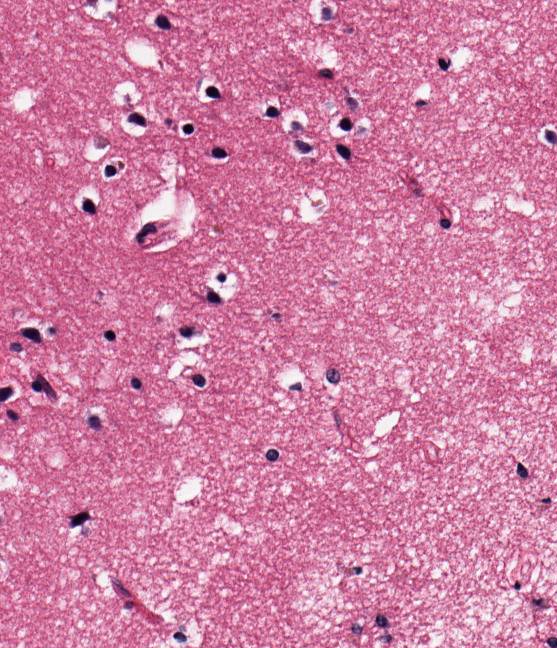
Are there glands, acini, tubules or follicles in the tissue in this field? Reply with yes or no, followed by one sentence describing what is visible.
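No. The whole field is a finely granular, pale pink fibrillary matrix with no epithelium, glands or other organised units.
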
